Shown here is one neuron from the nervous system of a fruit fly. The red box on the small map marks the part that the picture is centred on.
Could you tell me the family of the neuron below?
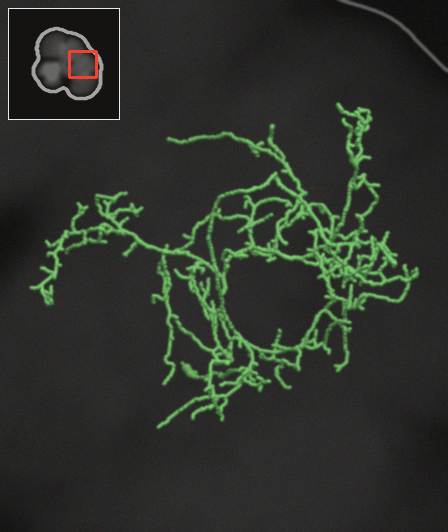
hemilineage VLPl&p1_posterior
